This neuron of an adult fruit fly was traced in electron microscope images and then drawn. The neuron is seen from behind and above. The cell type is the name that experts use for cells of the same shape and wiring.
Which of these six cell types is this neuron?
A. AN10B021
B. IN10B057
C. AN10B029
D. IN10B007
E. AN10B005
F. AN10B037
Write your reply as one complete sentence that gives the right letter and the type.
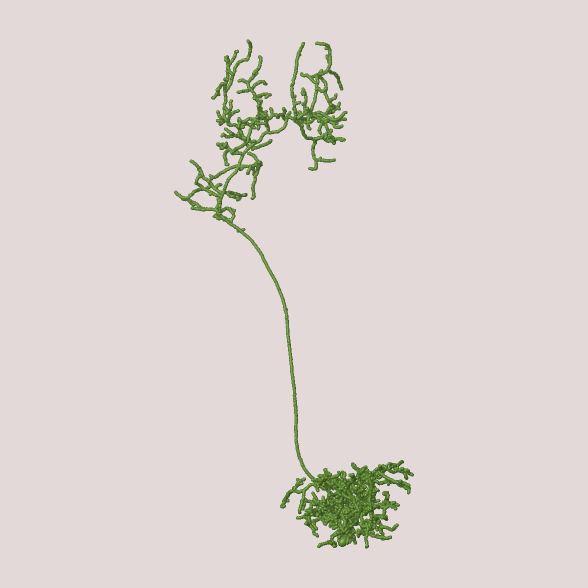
From the options, E supplies the neuron's cell type, AN10B005.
